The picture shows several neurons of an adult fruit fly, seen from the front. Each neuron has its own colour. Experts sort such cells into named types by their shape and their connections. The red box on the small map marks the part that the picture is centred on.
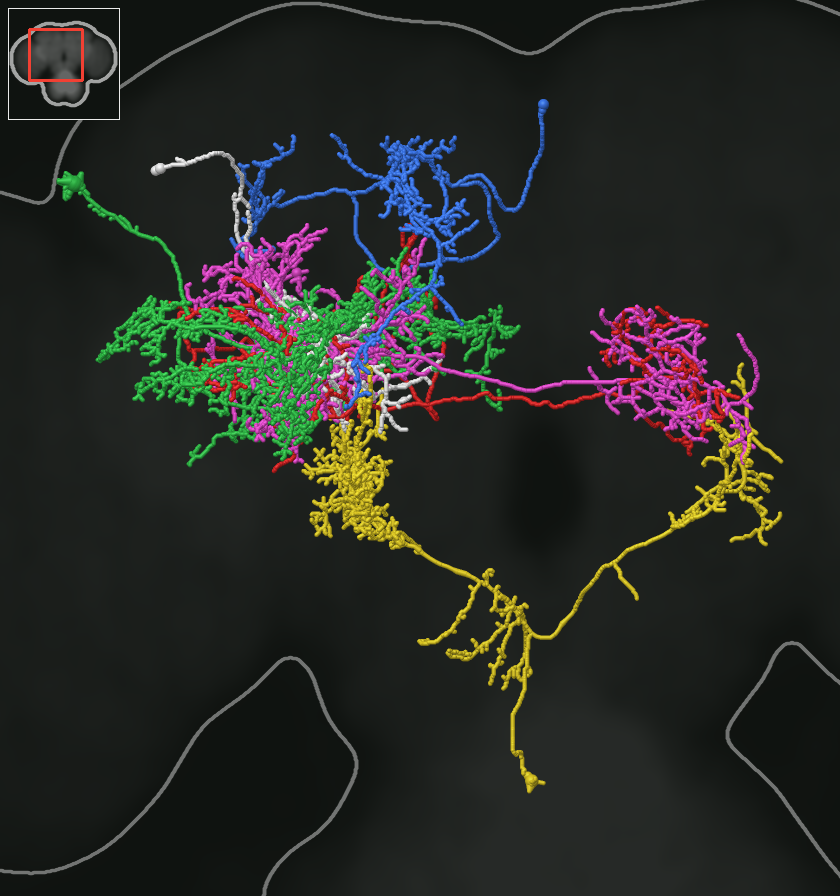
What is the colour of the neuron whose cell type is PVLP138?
magenta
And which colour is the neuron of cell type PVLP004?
white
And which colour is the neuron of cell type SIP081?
blue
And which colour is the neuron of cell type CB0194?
yellow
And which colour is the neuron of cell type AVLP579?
red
